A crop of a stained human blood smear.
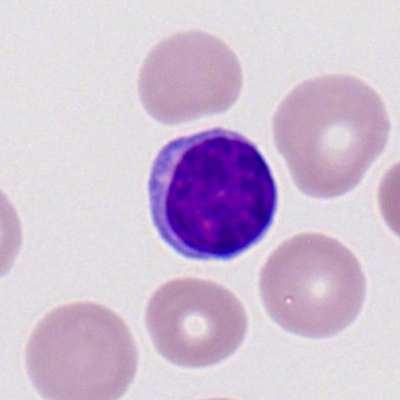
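Lymphocyte: that's the cell sitting in the middle here. Its chromatin looks dense and dark purple, clumped quite coarsely. I see no nucleoli in the nucleus. The cytoplasm is pale blue, and I find no granules in it.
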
